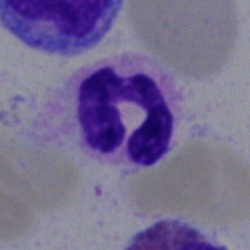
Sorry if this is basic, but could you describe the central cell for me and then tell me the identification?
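The nucleus curves into a horseshoe around a pale central space. A gap at the bottom separates the two ends of the horseshoe. The cytoplasm is pale pink and holds fine, faint pinkish granules. It is a segmented neutrophil.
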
